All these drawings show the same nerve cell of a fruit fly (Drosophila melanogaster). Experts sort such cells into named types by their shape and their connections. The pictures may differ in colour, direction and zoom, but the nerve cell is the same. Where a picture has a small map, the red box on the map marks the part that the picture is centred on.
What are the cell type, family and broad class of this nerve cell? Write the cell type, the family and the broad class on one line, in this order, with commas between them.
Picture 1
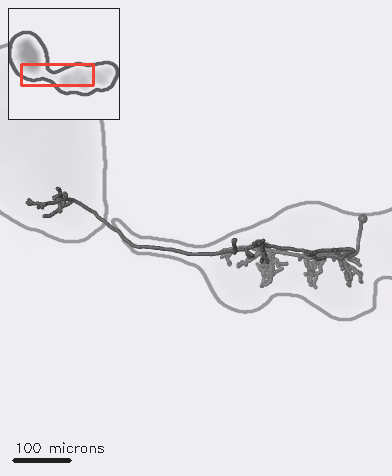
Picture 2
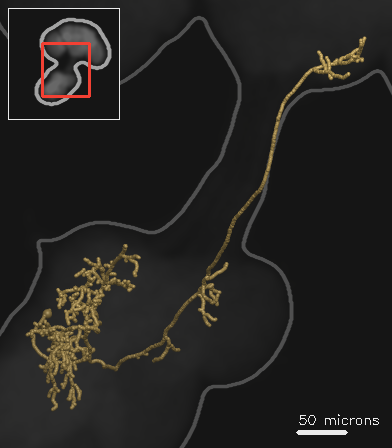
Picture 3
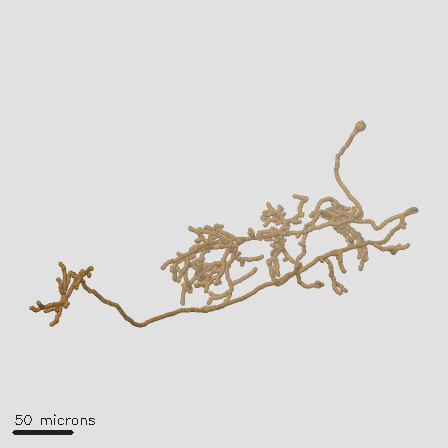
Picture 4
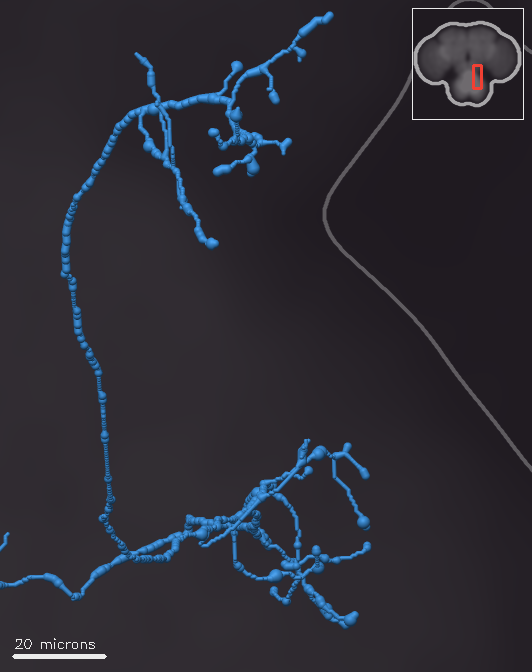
AN23B004, hemilineage 23B, ascending neuron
